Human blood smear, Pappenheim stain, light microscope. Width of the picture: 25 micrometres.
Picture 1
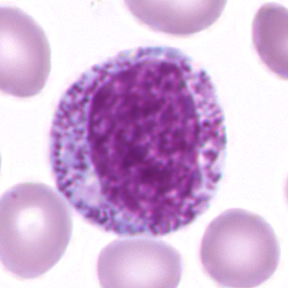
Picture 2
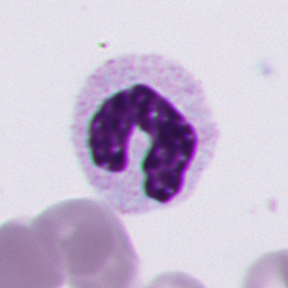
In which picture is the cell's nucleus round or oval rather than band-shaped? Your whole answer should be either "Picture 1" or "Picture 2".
Picture 1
